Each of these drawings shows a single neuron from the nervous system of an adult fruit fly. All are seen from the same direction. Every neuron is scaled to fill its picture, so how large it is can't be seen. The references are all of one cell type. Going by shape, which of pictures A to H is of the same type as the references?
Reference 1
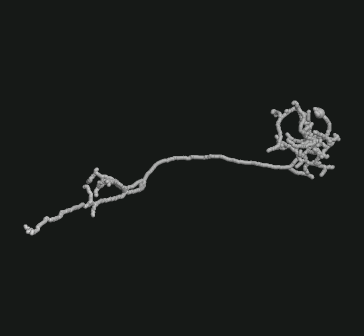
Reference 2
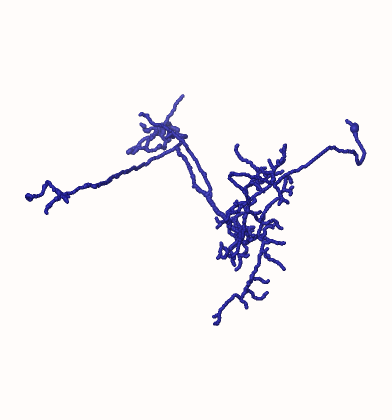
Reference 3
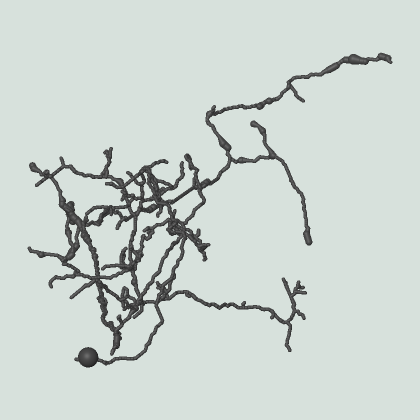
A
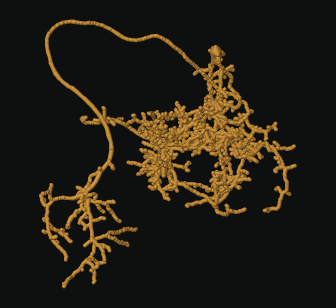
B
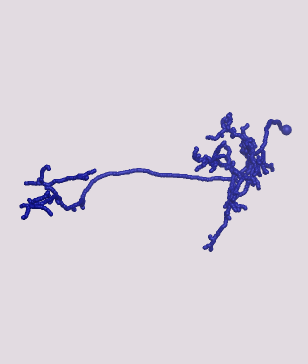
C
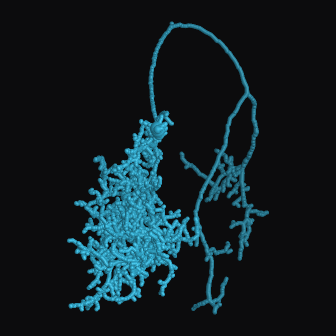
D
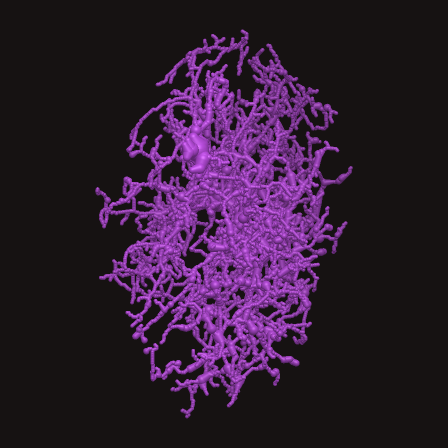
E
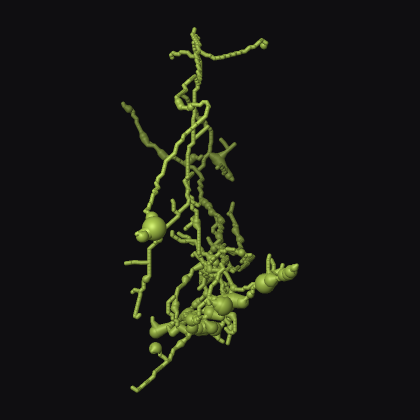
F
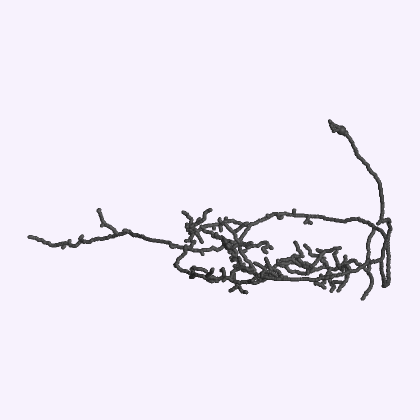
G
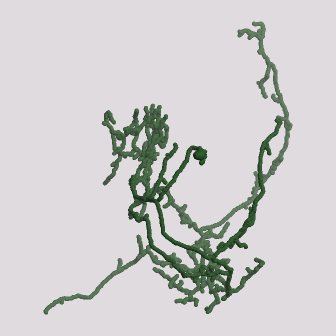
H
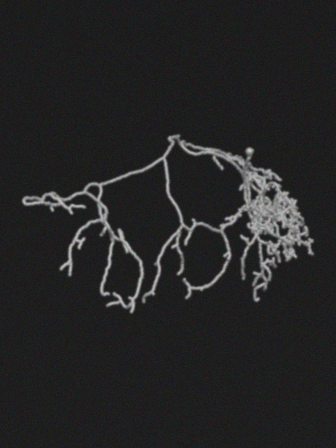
Picture B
